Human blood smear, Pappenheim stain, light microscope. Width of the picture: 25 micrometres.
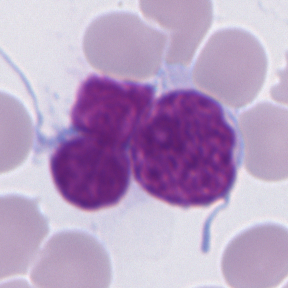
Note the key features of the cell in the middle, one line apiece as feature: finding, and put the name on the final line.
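Nucleus: about 16 by 13 micrometres.
Nucleolus: none distinct in any lobe.
Cytoplasm: scant, thin pale blue rim.
Granules: none seen.
Thread: thin, pale blue, trailing down from lower right edge.
Name: myeloblast.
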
